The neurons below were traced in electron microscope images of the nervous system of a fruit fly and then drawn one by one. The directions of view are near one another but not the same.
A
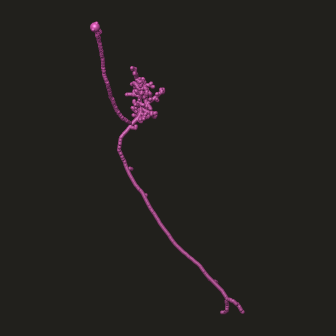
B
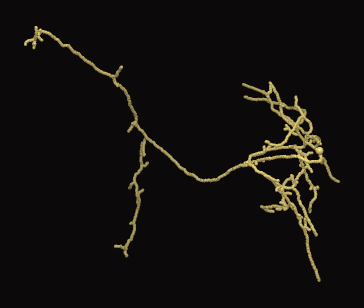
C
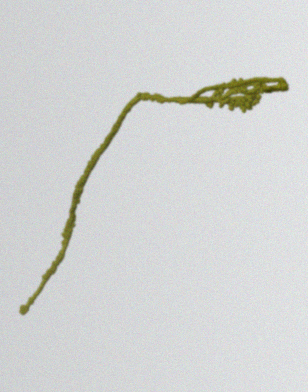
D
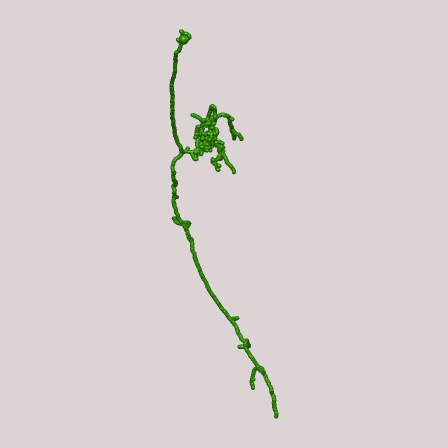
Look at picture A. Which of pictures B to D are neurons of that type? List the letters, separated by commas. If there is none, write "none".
C, D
